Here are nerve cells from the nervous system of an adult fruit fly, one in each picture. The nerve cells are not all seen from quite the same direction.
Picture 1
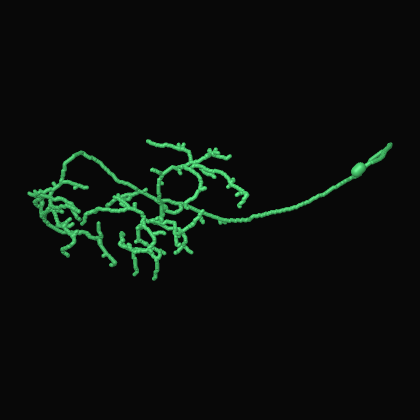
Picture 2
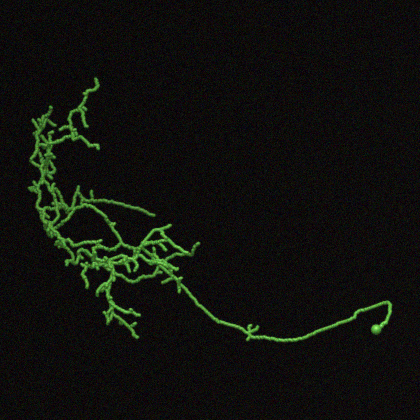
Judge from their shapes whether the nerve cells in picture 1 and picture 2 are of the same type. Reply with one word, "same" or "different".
same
